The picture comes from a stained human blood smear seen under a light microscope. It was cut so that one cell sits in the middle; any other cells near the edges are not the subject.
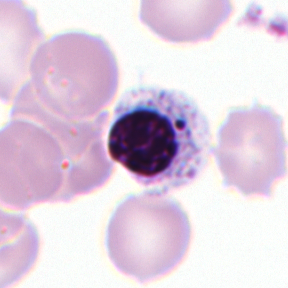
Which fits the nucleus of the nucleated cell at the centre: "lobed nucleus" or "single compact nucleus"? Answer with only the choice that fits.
Single compact nucleus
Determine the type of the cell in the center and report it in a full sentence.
As for the cell in the middle, it is an erythroblast.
